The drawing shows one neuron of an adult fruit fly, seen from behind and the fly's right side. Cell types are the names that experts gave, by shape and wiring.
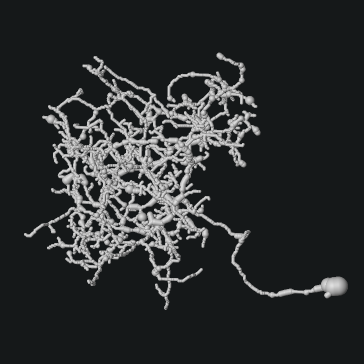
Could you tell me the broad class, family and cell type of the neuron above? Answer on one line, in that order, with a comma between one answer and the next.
central-brain intrinsic neuron, LHAV, LHAV2p1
